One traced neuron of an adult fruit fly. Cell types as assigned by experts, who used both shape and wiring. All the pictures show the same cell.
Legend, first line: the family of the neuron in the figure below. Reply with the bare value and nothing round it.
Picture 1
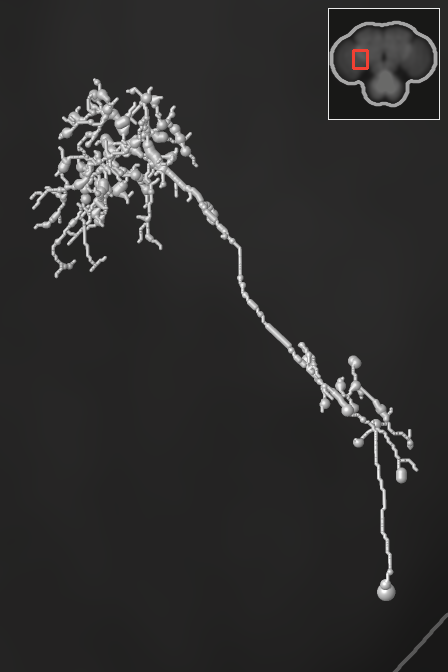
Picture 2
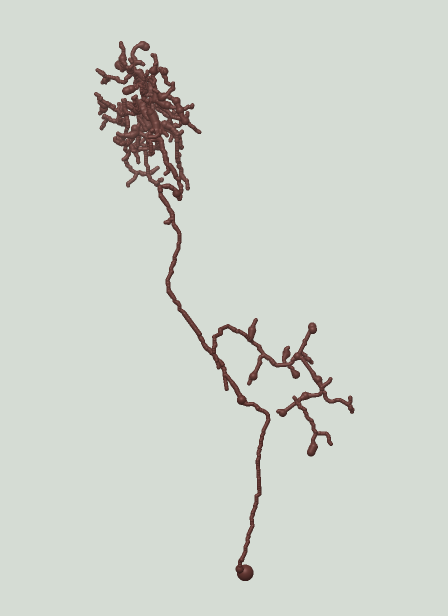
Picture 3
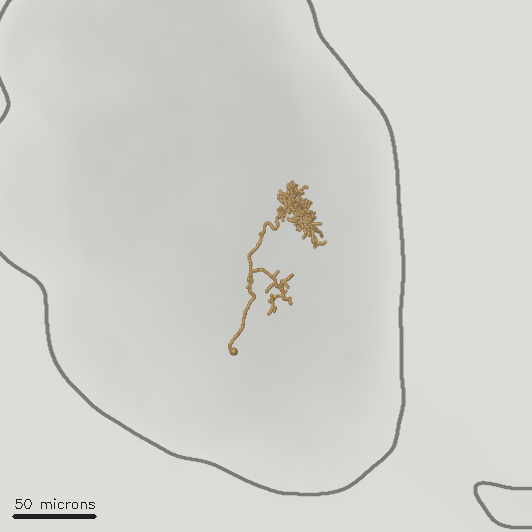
Li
